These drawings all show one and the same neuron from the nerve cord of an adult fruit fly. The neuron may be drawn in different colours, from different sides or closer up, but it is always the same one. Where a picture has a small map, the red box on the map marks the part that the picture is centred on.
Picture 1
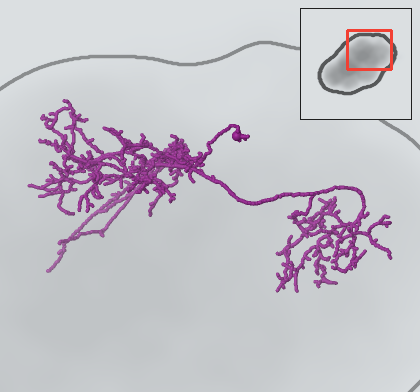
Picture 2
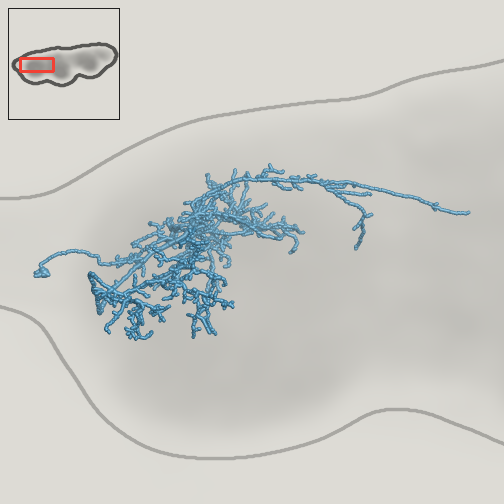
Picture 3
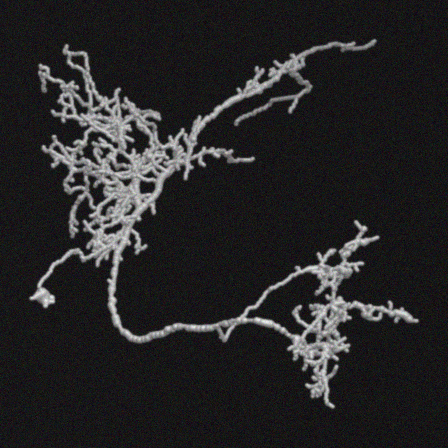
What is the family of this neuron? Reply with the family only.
hemilineage 01A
